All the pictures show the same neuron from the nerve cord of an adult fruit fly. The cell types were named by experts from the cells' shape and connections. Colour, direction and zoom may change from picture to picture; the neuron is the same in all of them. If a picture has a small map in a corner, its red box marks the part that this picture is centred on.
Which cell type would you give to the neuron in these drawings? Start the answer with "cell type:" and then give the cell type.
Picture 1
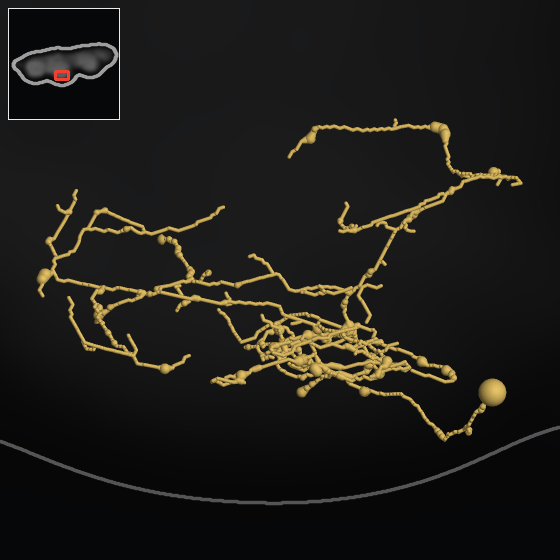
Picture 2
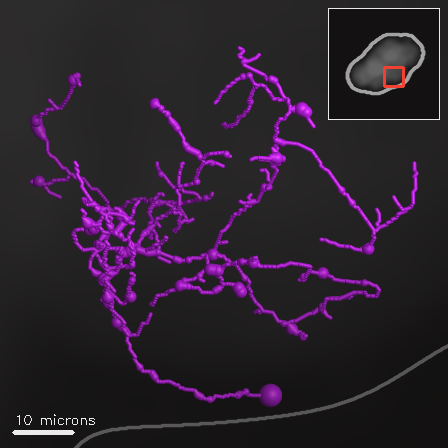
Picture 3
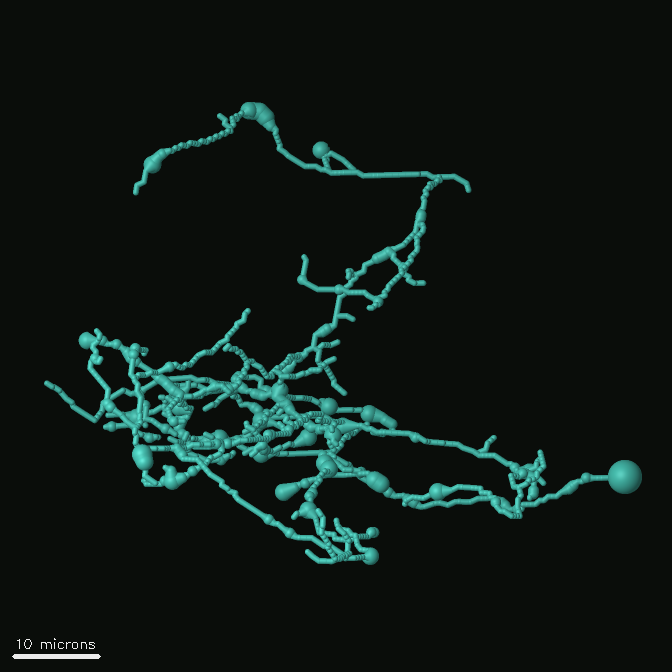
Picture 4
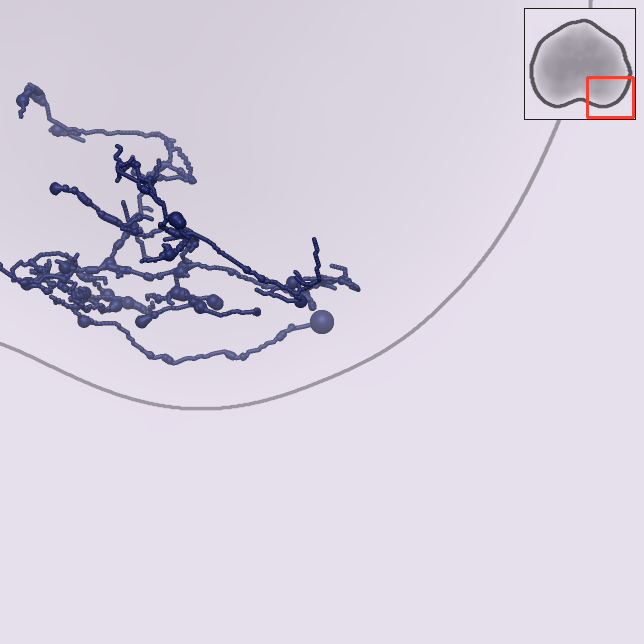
cell type: IN01B080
